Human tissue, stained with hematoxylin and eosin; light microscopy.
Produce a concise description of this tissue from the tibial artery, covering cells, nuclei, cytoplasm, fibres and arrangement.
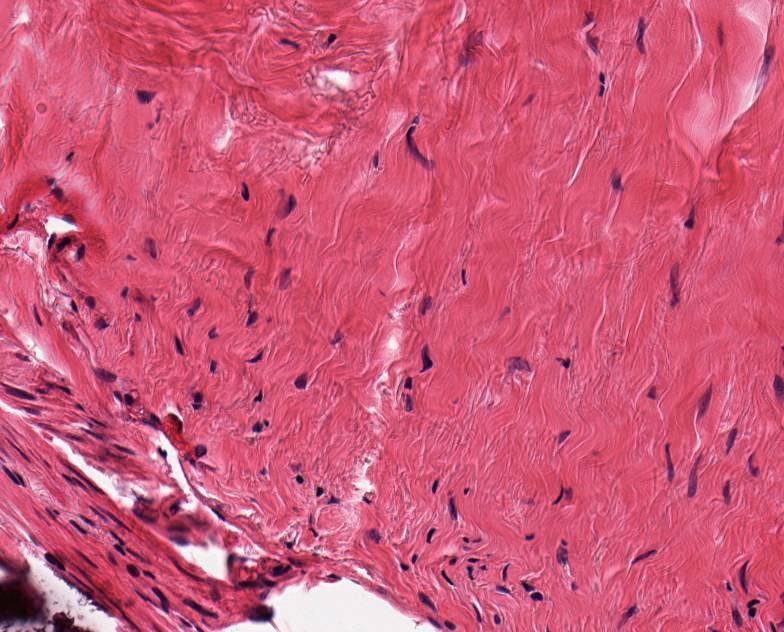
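You'll notice dense pink collagen bundles taking up nearly the whole field. They're wavy and interwoven, not running straight and parallel in one direction. Scattered fibrocytes have small, dark, elongated nuclei without visible surrounding cytoplasm; these nuclei are sparse and widely spaced.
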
